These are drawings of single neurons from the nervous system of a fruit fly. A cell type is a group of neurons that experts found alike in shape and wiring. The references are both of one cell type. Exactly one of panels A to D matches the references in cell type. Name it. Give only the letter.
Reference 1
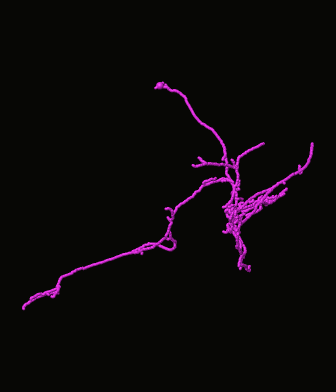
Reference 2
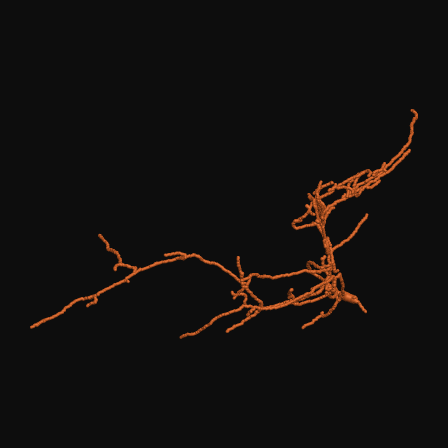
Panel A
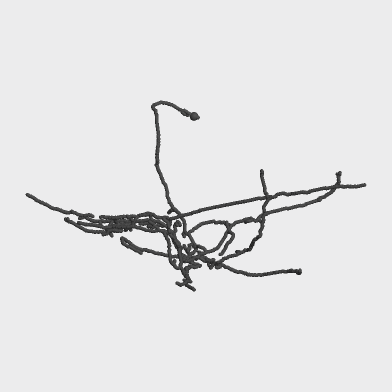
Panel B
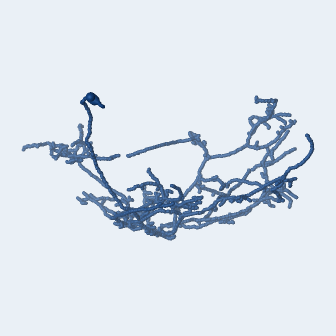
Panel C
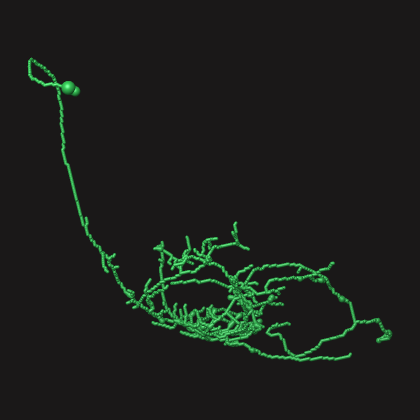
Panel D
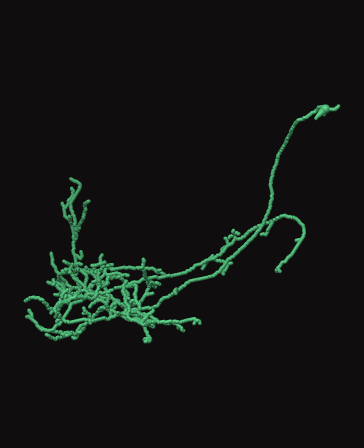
A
